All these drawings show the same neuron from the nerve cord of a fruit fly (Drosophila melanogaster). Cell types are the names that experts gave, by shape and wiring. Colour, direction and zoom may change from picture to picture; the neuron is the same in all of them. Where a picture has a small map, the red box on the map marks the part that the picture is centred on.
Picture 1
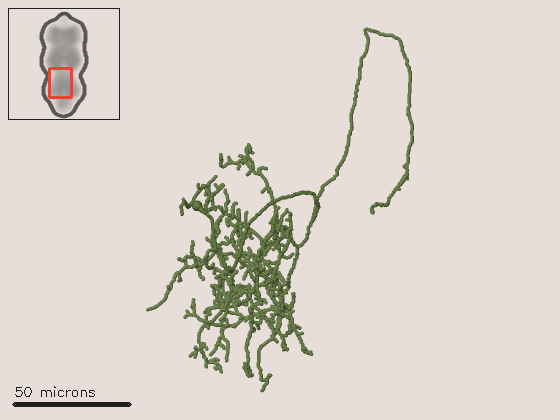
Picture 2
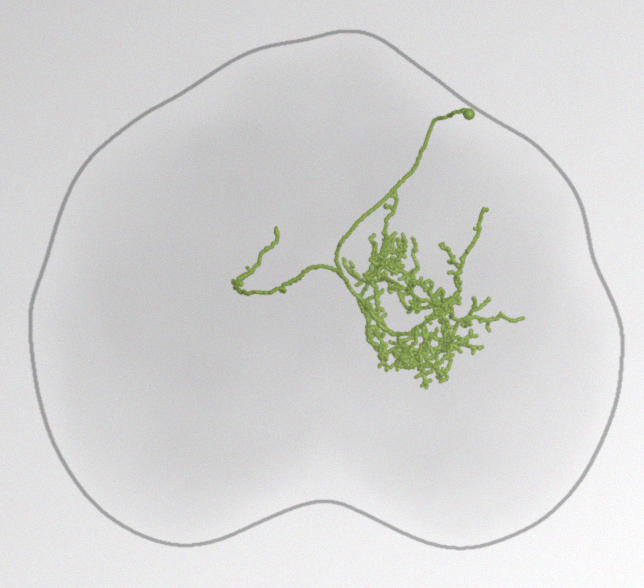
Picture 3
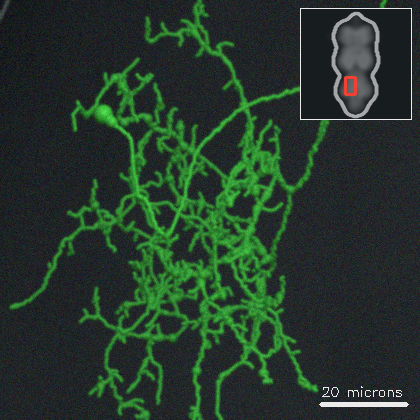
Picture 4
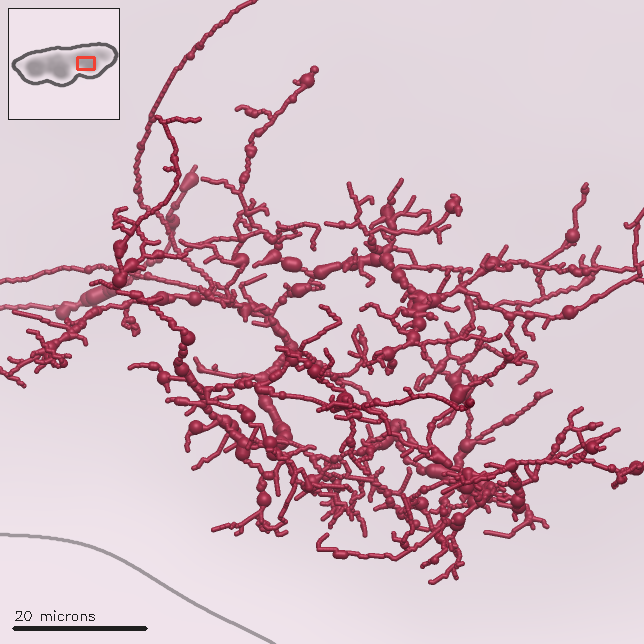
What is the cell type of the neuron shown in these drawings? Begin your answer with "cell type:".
cell type: IN23B036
